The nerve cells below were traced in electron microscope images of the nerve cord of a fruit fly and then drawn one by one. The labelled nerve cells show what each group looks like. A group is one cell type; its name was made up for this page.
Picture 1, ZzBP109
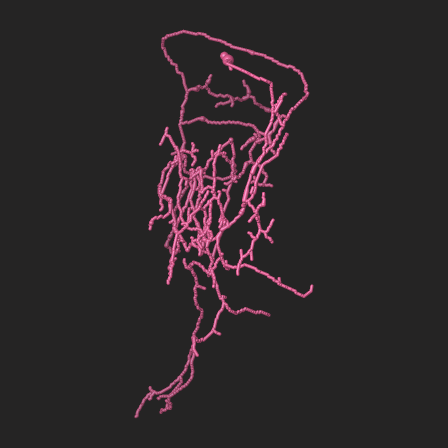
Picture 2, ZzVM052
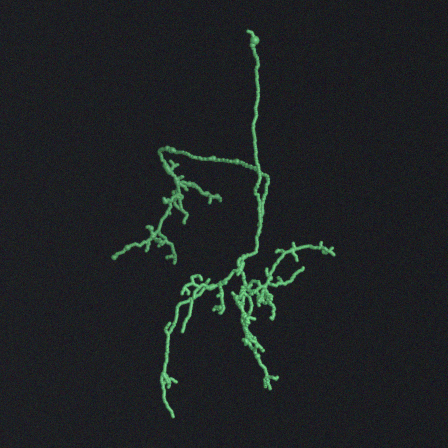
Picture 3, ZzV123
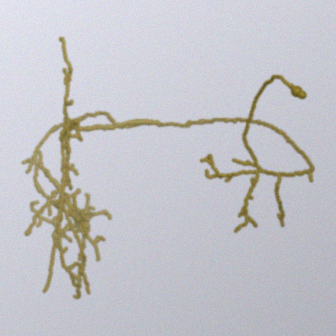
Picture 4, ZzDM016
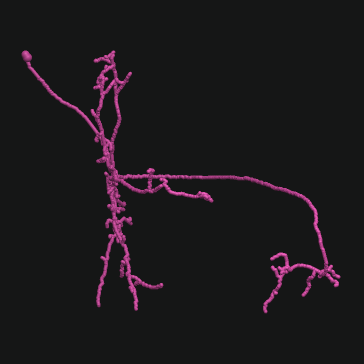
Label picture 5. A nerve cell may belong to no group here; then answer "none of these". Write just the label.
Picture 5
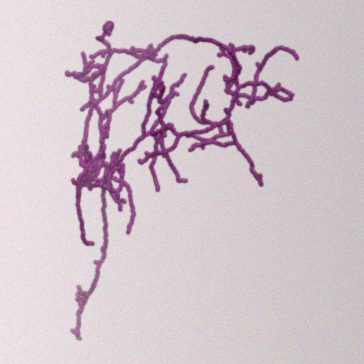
ZzBP109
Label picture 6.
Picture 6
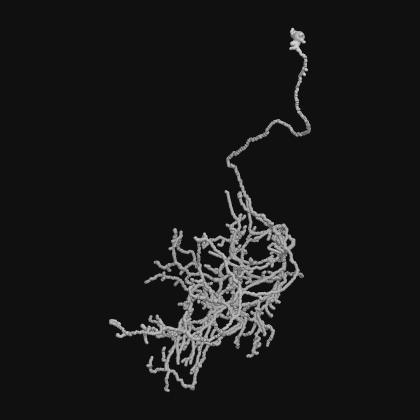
none of these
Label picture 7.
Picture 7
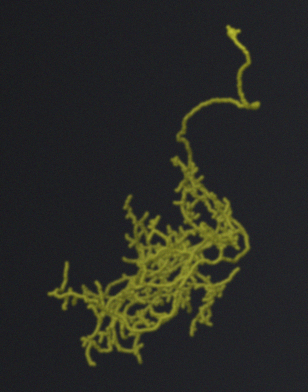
none of these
